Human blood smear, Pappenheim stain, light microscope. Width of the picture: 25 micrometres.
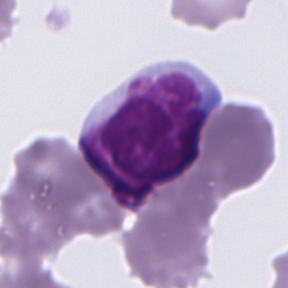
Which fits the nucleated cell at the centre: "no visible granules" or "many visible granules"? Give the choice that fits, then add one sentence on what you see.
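No visible granules. No granules can be seen in the cytoplasm.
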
